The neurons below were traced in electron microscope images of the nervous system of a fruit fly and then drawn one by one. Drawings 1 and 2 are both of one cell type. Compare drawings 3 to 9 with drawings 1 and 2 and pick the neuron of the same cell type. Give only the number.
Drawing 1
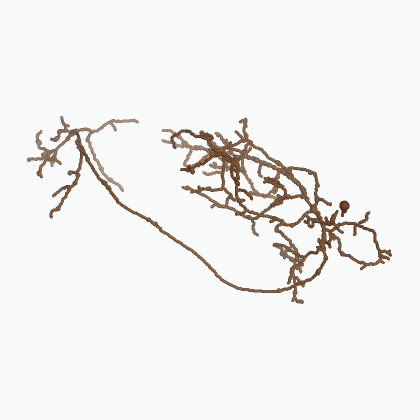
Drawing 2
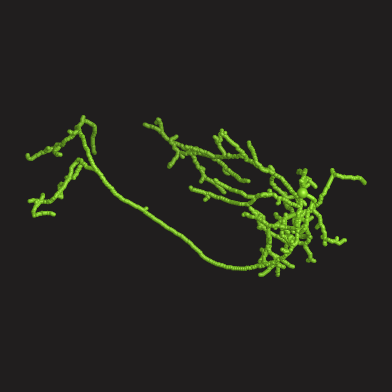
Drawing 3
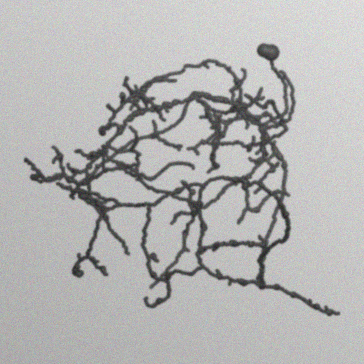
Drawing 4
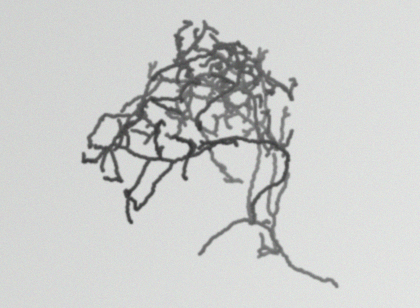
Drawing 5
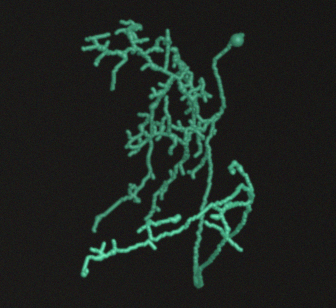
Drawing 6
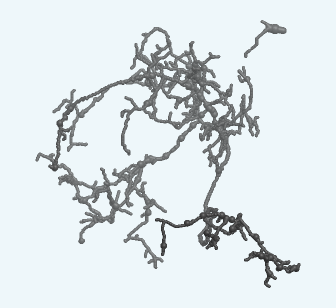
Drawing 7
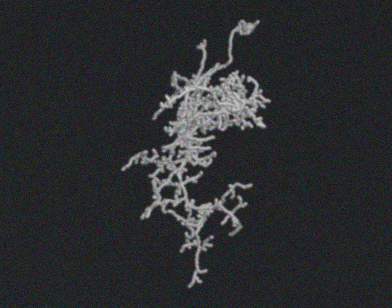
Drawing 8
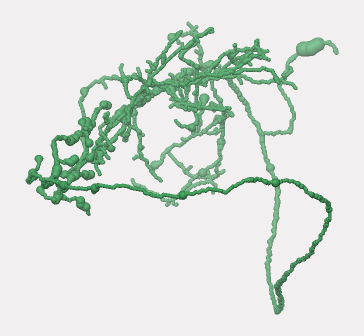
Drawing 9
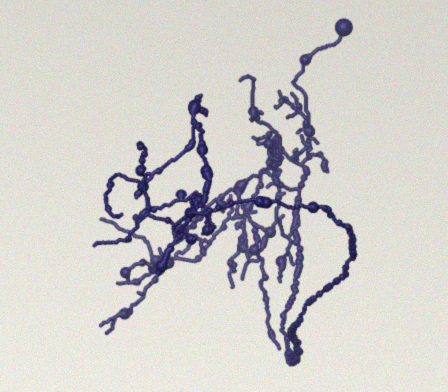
3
